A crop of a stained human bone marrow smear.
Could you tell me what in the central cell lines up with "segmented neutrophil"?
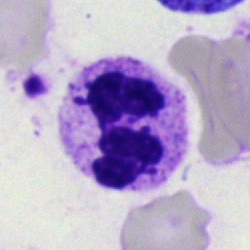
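You can see the nucleus split into separate lobes held together by narrow connections, and that fits a segmented neutrophil.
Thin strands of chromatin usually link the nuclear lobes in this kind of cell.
The cytoplasm is packed with fine, small purplish granules, which fits as well.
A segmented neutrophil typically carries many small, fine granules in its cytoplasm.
Beyond that, the chromatin is simply dense, dark purple and coarsely clumped, with a moderate rim of pale lilac-pink cytoplasm around the nucleus.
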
